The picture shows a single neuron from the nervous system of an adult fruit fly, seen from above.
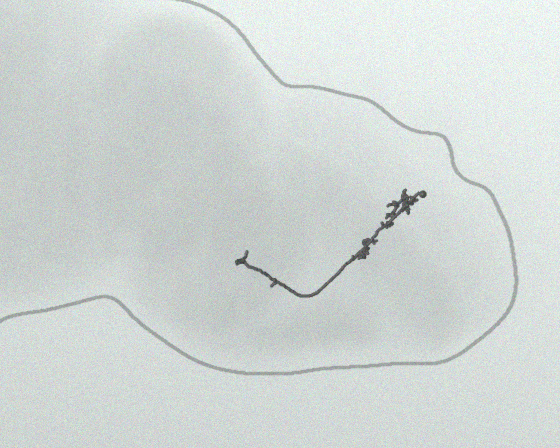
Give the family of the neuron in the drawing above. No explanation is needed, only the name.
Tm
